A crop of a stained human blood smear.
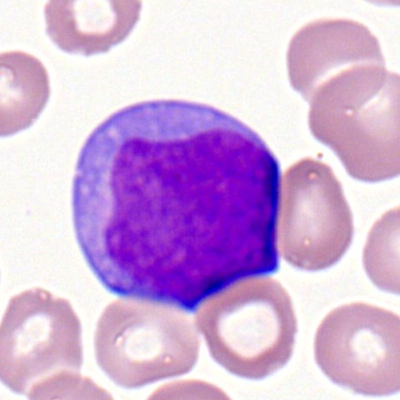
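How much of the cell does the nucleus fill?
Most of it.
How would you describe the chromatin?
Finely granular, rather than coarsely clumped.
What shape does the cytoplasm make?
A crescent, widest on the left side, with the nucleus lying off-centre toward the right.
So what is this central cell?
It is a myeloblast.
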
